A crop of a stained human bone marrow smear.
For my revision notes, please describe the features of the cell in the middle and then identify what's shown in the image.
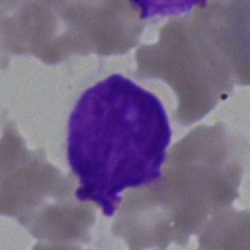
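This one's an oval, taller than it is wide, and the nucleus takes up nearly the whole cell, so there's almost no cytoplasm to see. Its chromatin stains dense and dark purple. Along the lower edge you'll notice small knobby projections sticking out. It's a lymphocyte.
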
